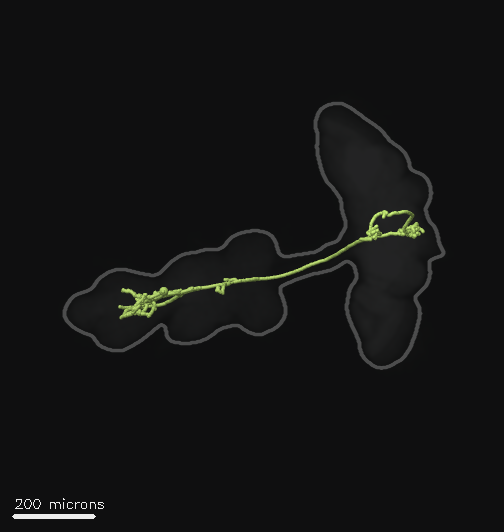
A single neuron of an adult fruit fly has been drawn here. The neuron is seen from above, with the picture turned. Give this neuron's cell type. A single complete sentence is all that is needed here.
In the scheme of cell types, this neuron is ANXXX136.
